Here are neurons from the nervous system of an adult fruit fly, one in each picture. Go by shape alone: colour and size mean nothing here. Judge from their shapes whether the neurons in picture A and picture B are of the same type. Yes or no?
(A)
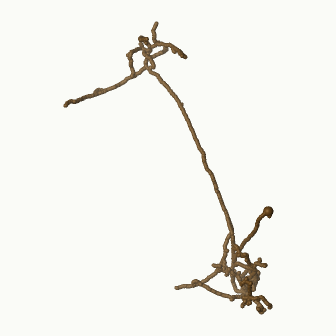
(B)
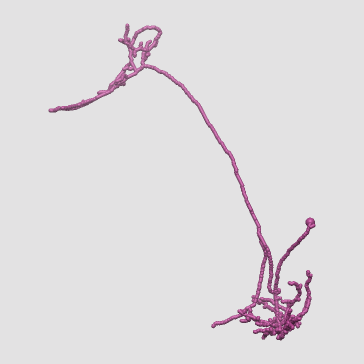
yes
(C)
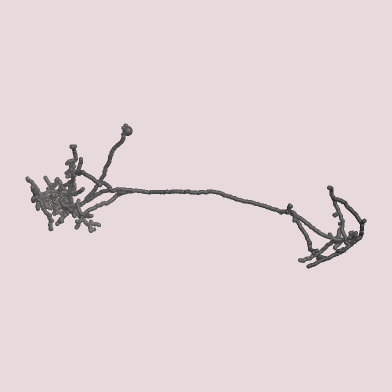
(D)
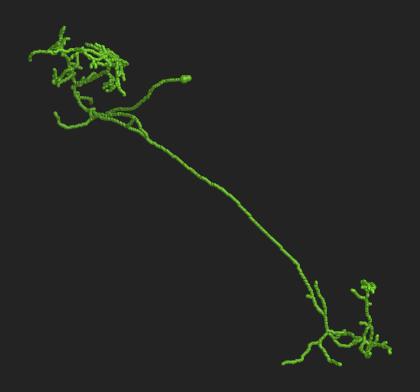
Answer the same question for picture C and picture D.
no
